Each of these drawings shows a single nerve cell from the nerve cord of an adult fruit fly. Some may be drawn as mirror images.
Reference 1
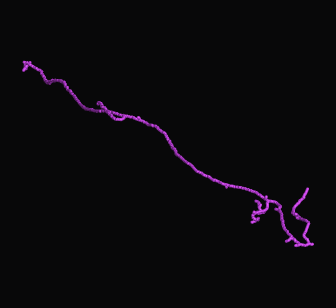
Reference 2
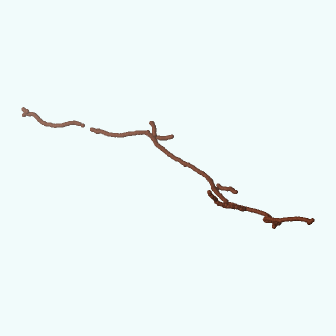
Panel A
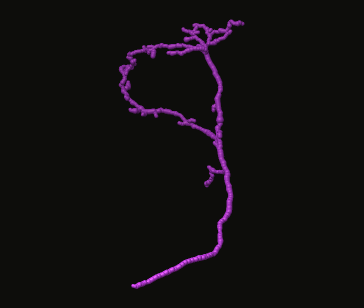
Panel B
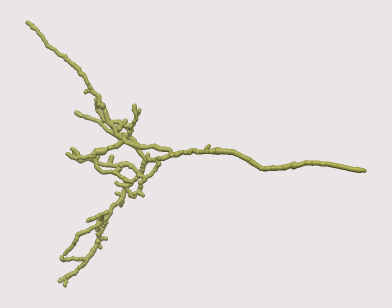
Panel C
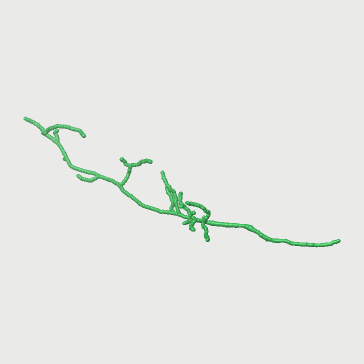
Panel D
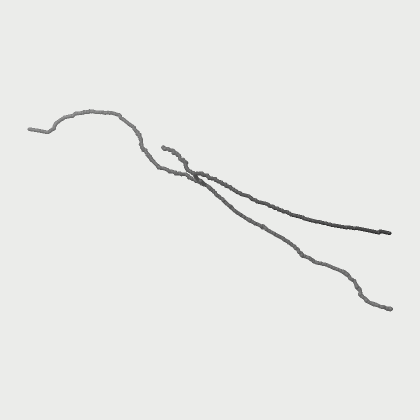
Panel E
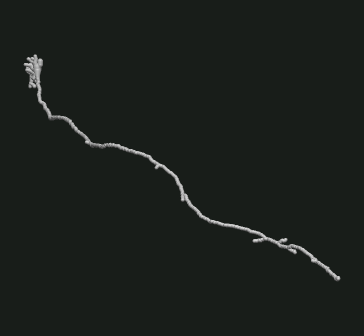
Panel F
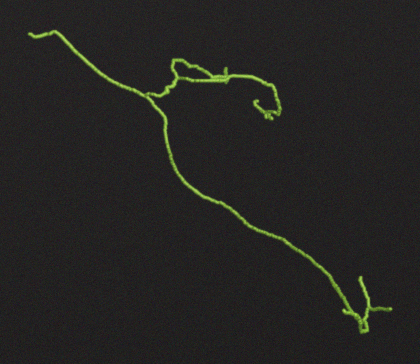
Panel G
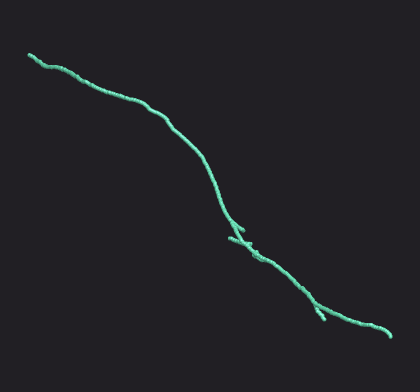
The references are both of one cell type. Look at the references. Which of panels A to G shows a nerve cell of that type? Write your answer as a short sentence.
Panel E is of the same cell type.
